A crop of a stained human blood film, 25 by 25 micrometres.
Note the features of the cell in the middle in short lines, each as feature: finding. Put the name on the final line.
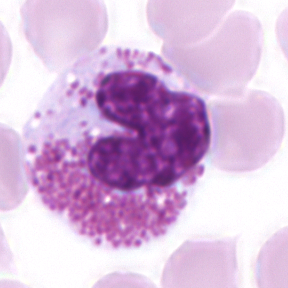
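Nucleus: two lobes, the cleft between them opening to the left
Chromatin: dark purple, coarsely clumped
Cytoplasm: pale and only sparsely granular at the upper left
Name: eosinophil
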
